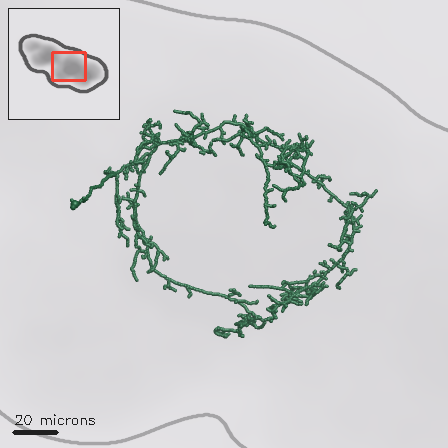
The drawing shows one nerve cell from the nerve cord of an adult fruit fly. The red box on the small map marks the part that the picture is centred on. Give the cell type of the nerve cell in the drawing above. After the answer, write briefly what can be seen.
It is of cell type IN16B073. Its broad class is nerve-cord intrinsic neuron. By the scale bar it is about 140 microns wide in this view. The picture shows dozens of branch ends.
